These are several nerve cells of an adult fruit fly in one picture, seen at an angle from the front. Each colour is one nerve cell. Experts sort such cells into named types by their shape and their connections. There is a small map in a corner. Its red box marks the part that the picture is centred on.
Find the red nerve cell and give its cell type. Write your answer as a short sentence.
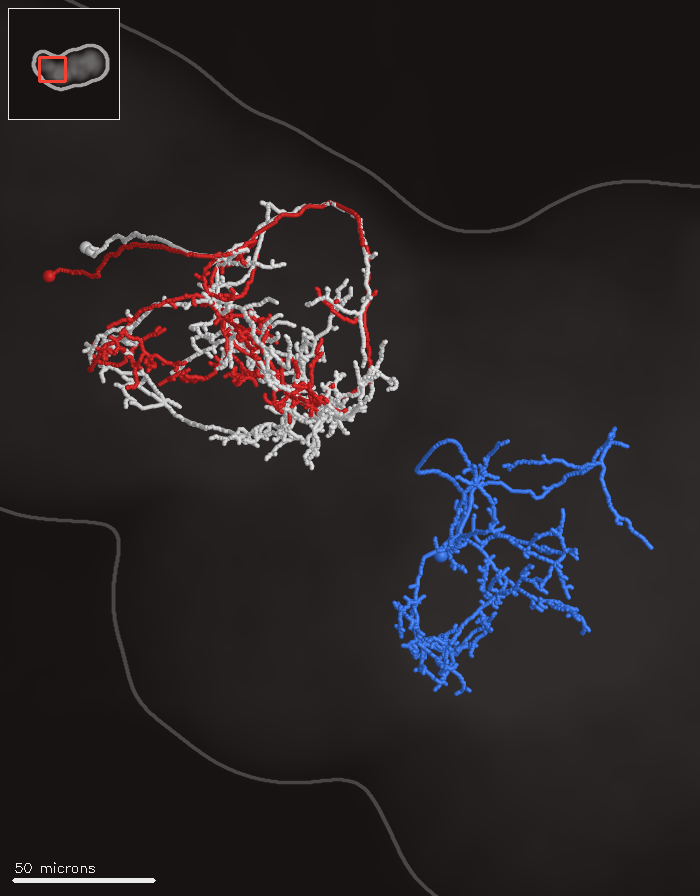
The cell type is IN03A078.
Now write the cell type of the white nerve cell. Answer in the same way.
The cell type is IN03A075.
